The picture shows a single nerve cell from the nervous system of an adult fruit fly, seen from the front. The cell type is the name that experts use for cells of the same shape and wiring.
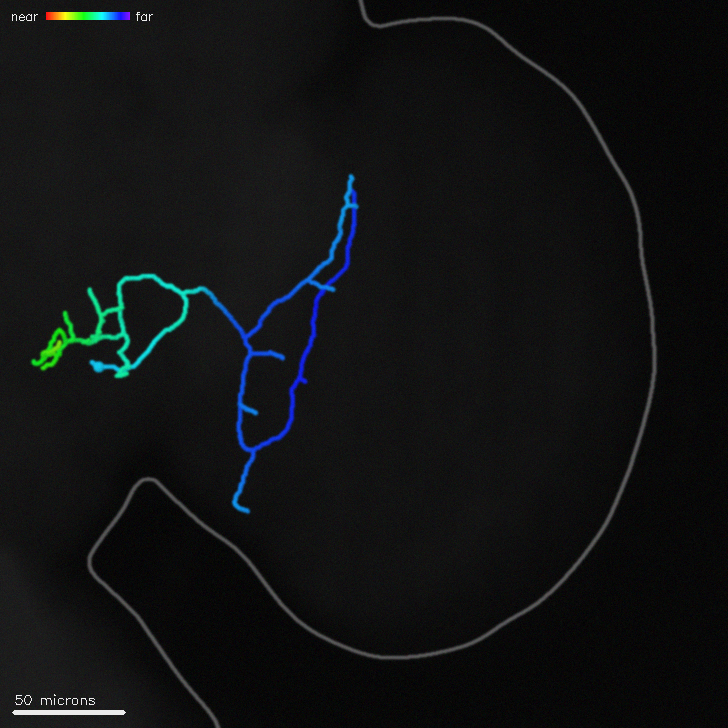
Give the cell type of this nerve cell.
LPT112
